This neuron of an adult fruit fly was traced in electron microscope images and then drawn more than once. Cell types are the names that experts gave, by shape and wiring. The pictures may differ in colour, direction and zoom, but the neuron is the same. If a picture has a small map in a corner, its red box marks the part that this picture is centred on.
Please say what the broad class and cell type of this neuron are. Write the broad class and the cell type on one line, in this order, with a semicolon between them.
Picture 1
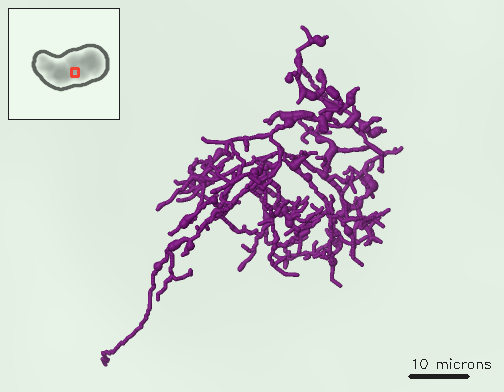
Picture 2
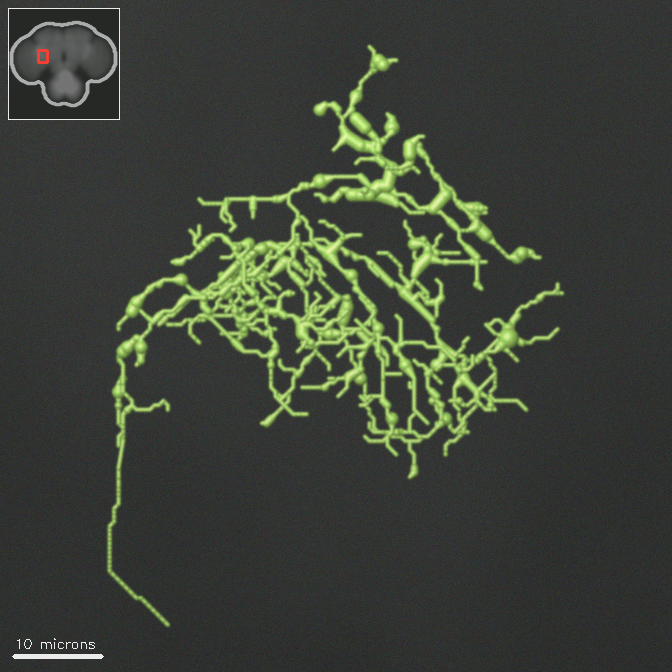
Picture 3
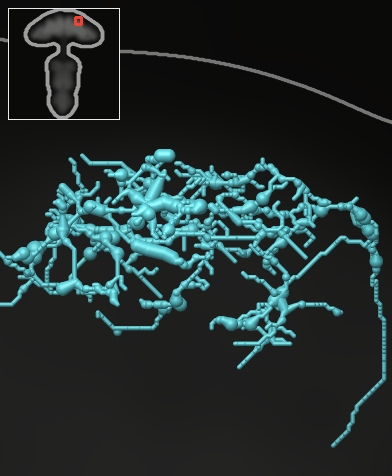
central-brain intrinsic neuron; CB1207_b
